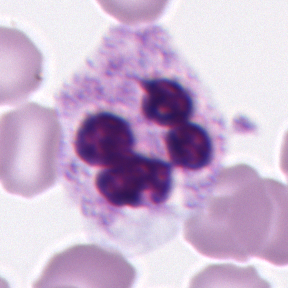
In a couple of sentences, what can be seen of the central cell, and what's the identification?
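Around a small central patch of cytoplasm, the nuclear lobes sit in a ring. The cytoplasm is abundant, pale pinkish and filled with many fine lilac granules, though its lower part is paler and has fewer of them. The cell is a segmented neutrophil.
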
